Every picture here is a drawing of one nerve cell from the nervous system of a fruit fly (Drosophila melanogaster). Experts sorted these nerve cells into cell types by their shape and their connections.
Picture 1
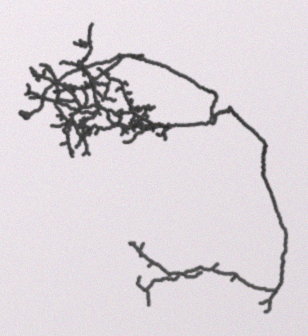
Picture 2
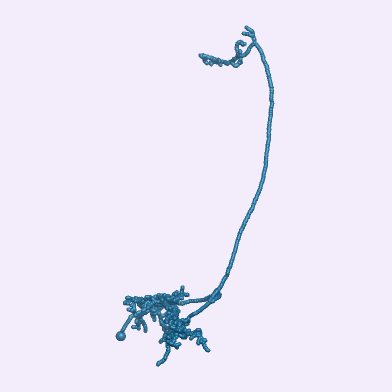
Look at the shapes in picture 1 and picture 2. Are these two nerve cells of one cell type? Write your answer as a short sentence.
They are of the same cell type.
